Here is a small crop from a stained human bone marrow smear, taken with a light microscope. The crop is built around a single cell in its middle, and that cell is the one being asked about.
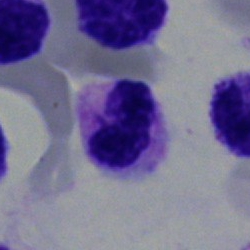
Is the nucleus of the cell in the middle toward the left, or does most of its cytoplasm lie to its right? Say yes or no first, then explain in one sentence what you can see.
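No. The cytoplasm is widest on the left side of the nucleus.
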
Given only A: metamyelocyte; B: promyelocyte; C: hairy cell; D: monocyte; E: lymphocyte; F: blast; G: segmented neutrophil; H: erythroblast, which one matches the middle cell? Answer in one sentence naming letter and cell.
The cell positioned centrally is a segmented neutrophil, as given in option G, which is correct.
